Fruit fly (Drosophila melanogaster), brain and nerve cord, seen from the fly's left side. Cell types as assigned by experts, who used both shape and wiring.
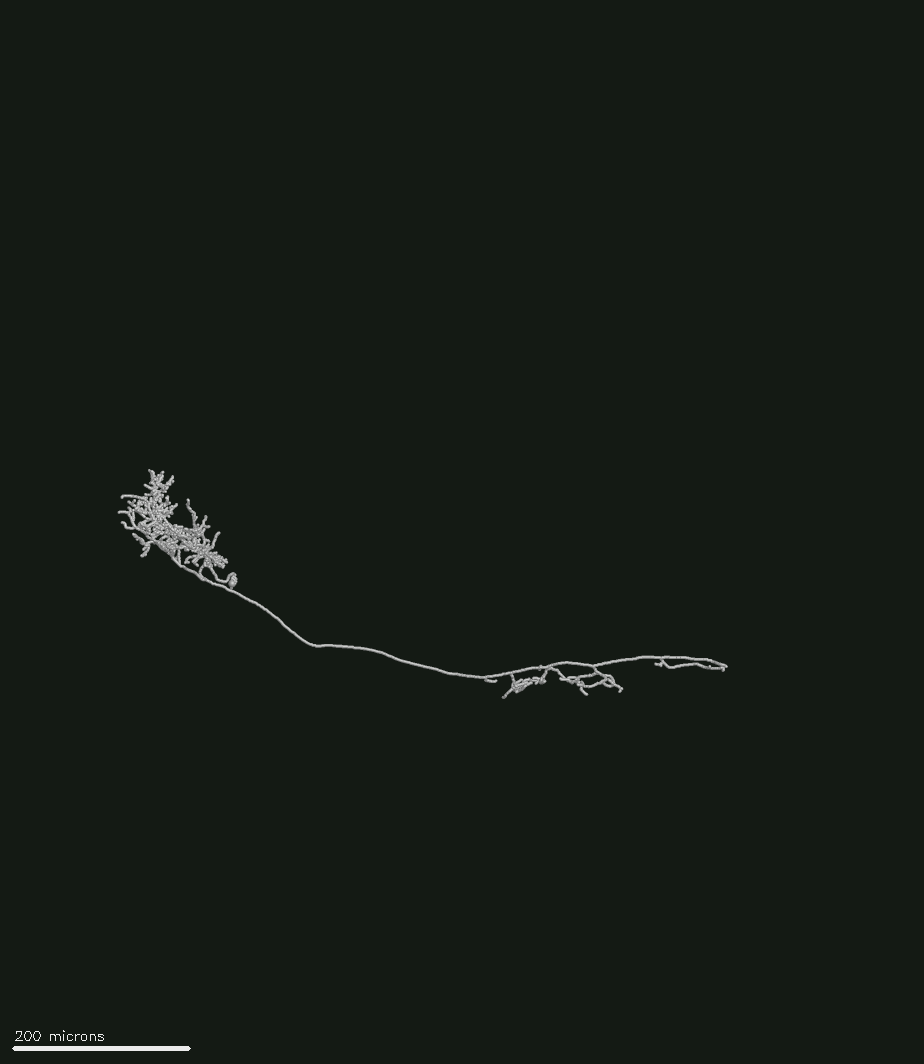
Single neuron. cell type: DNg56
